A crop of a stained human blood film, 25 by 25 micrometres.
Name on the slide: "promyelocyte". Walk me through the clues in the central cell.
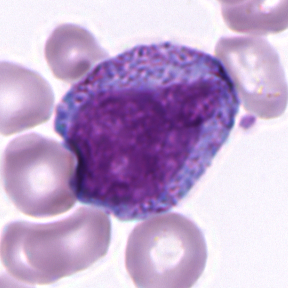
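With this promyelocyte, I look first at the chromatin: fine and lacy, not gathered into coarse dark clumps.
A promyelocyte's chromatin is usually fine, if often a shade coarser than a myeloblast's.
So the chromatin goes with the name. Next, the nucleus fills most of the cell and sits toward the lower left.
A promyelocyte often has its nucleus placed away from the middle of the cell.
That off-centre position fits too. Fine purplish granules are scattered through the cytoplasm. The outline I simply note: irregular and somewhat angular rather than round.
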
